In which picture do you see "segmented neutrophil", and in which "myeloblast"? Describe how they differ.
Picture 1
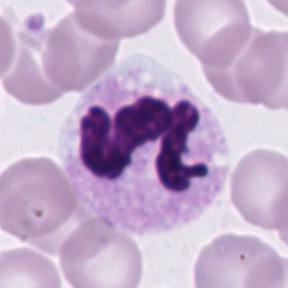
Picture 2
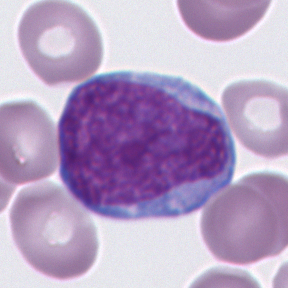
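Picture 1's the segmented neutrophil, and picture 2's the myeloblast. The neutrophil has a round, smooth outline and dense, dark purple, clumped chromatin, with no nucleoli showing.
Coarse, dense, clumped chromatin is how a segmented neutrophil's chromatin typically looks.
It has plenty of pale lilac cytoplasm all the way round the nucleus, with fine, faint violet granules spread evenly through it and no clear vacuoles.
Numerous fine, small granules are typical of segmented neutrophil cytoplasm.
The myeloblast, by contrast, is smooth and oval with no projections on its surface, and its cytoplasm is only a narrow rim around most of the nucleus.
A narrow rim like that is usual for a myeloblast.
That rim is blue, not pink, and shows no distinct granules.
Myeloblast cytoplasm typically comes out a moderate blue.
Red cells sit all round it without overlapping it.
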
